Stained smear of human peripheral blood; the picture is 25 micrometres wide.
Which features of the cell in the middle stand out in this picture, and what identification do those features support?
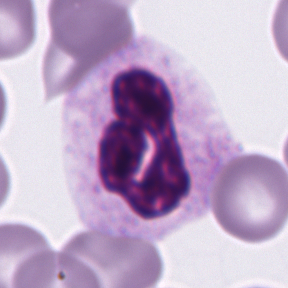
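Several connected lobes make up the nucleus, grouped around a narrow central cleft; it measures about 13 by 8 micrometres. Its chromatin is dark purple and coarsely clumped. Plentiful pale pinkish-lilac cytoplasm carries fine pinkish-violet granules scattered evenly throughout. This cell is a segmented neutrophil.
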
